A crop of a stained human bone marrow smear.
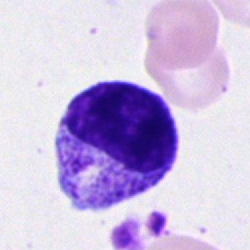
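Metamyelocyte, centre of field, stained marrow smear. Outline roughly round. Nucleus off-centre, toward upper right. Cytoplasm a crescent along lower-left side, holding coarse dark purple granules.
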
